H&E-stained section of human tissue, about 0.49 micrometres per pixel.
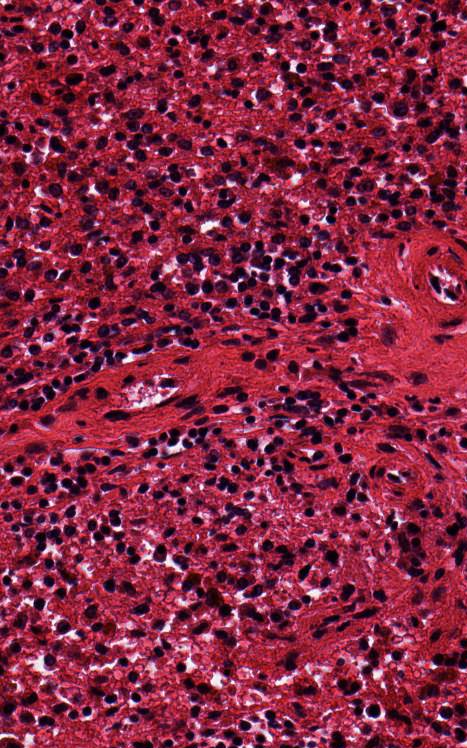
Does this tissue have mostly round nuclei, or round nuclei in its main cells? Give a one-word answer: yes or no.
Yes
